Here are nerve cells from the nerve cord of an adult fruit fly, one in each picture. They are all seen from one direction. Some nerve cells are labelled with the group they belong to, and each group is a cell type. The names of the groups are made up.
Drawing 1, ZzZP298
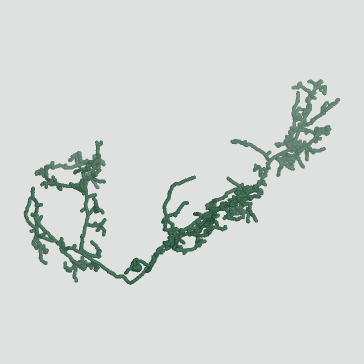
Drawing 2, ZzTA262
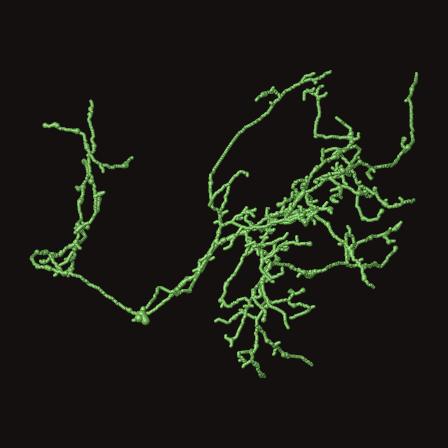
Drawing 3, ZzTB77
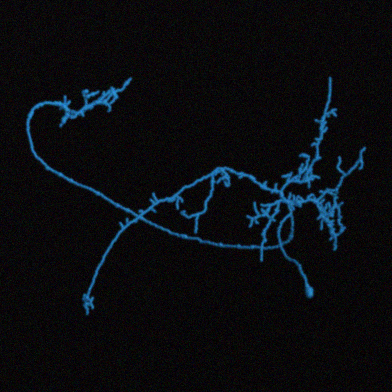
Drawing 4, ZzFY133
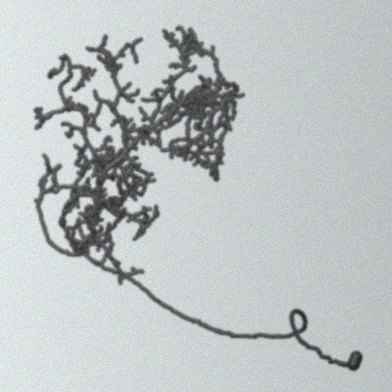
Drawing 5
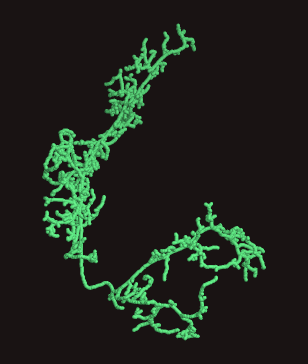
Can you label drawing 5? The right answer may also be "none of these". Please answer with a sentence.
It belongs to ZzZP298.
